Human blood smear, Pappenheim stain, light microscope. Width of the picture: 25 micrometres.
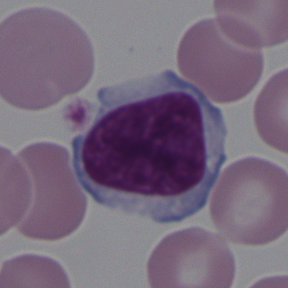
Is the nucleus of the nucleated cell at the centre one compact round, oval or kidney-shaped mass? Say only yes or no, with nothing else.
Yes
